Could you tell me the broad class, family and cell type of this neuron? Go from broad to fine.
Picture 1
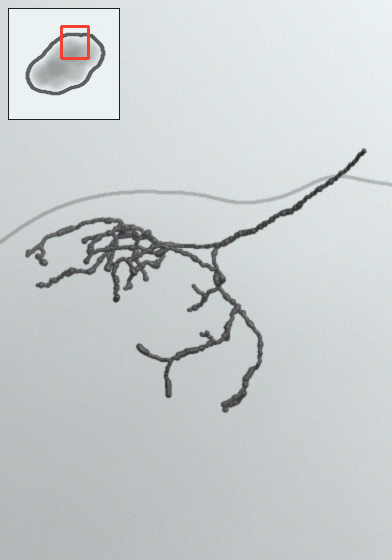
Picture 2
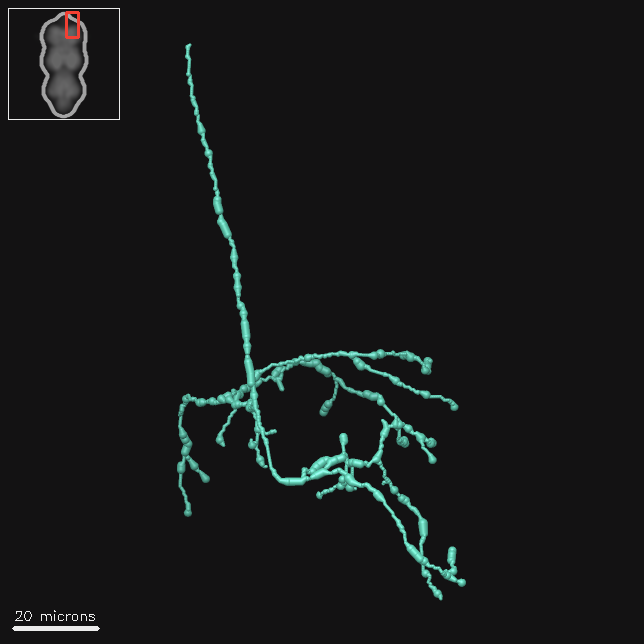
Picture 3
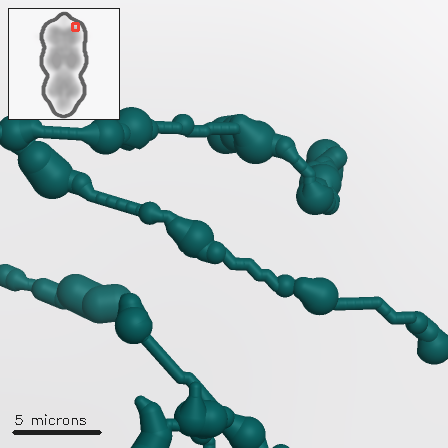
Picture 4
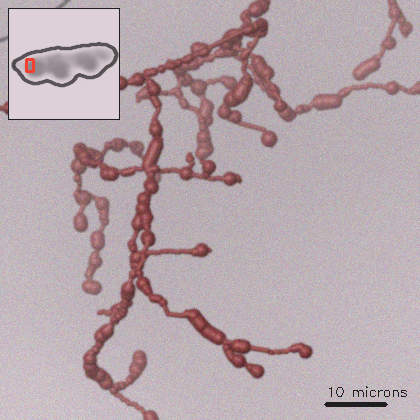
descending neuron; DNge; DNge011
